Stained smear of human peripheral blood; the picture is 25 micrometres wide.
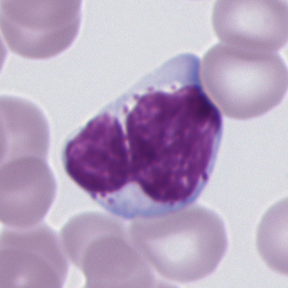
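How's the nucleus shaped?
A narrow pale cleft splits it into two lobes lying side by side; it's about 14 by 10 micrometres and fills about 70% of the cell's area.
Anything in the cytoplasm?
It's pale blue, widest above the nucleus, with a few small reddish-purple granules scattered through it.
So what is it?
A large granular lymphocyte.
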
